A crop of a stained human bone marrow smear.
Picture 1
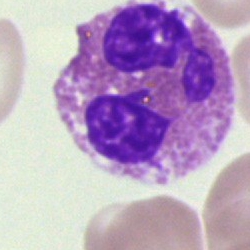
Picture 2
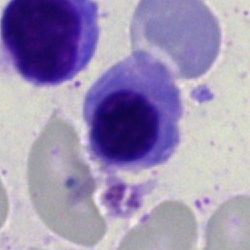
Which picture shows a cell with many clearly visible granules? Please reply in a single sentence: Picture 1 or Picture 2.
The cell of picture 1 has a cytoplasm rich in visible granules.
